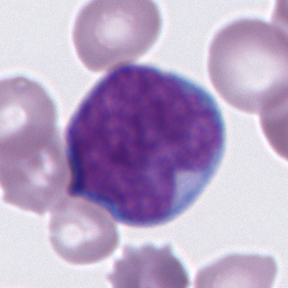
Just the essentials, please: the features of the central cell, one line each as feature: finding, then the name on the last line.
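Cytoplasm: only a thin rim around the nucleus, so look closely.
Rim colour: deep blue.
Nucleus outline: a shallow notch at the lower right.
Pale patch: almost colourless, in the cytoplasm at the lower right, just beside that notch.
Nucleus share: about 80% of the cell's area.
Name: myeloblast.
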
